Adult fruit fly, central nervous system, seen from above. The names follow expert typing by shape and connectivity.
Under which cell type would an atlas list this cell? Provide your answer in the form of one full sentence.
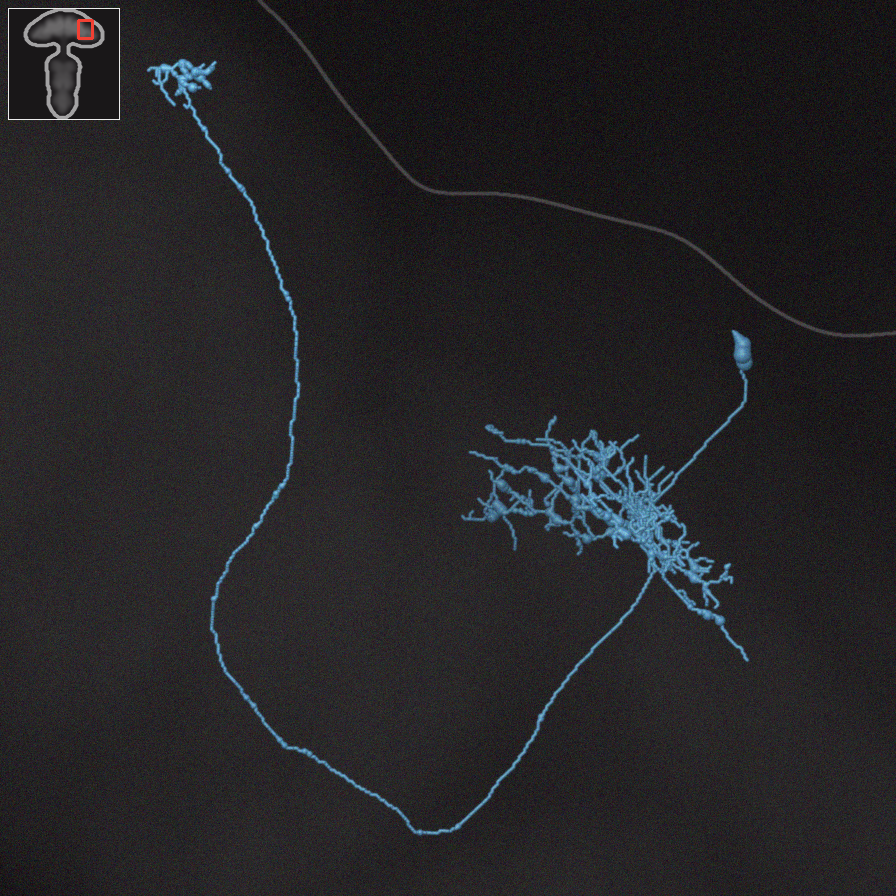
This neuron is categorized as cell type MeTu3b.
